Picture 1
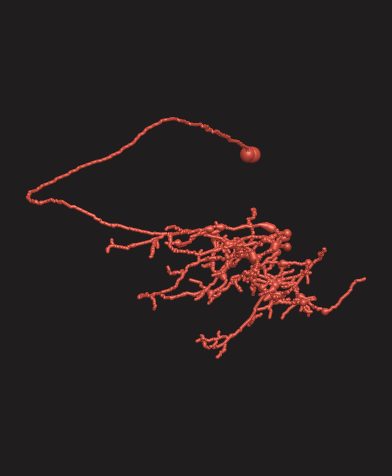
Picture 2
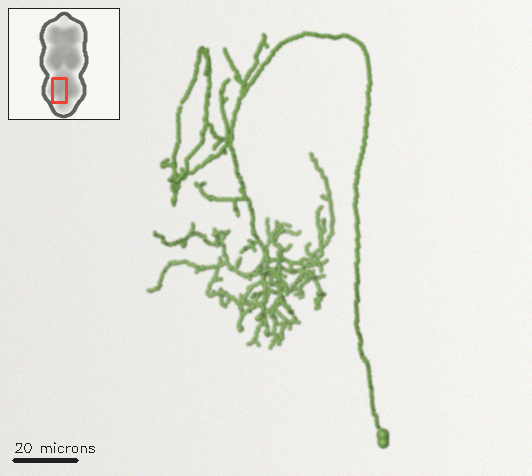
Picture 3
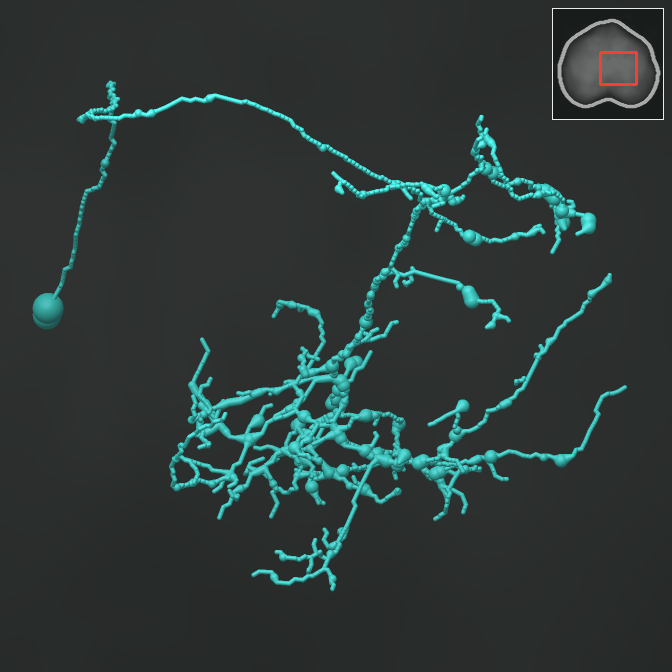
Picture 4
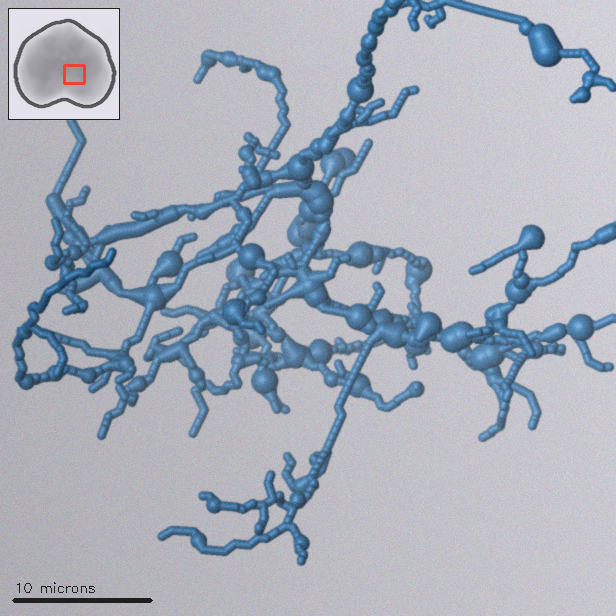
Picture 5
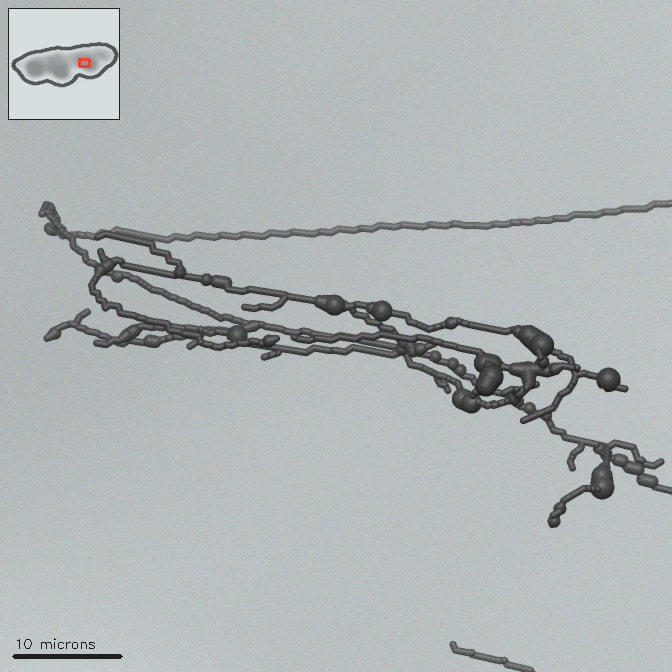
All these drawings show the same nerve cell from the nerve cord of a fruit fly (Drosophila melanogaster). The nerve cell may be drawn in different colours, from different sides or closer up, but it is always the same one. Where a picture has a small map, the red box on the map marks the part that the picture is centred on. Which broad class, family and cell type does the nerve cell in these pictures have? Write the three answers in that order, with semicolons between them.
nerve-cord intrinsic neuron; hemilineage 12B; IN12B059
